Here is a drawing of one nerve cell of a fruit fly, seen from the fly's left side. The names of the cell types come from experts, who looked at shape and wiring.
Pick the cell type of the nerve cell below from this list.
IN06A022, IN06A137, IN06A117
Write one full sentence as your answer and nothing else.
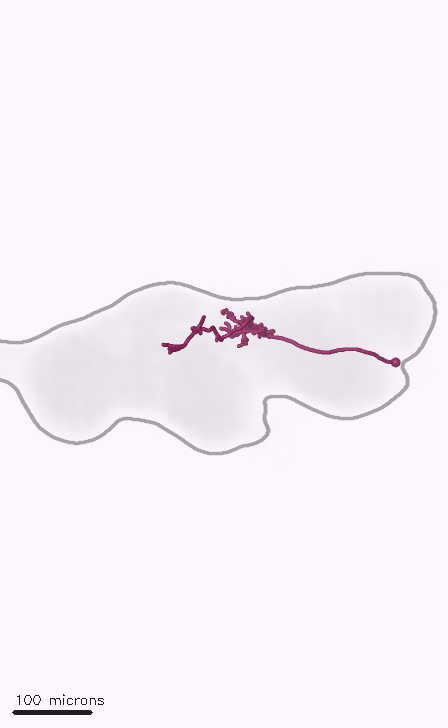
To the cell type IN06A137 belongs this nerve cell.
